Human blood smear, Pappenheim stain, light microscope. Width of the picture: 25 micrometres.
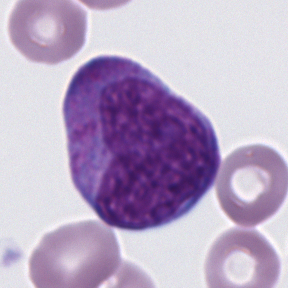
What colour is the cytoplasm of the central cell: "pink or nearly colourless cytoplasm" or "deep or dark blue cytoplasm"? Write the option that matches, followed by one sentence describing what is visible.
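Deep or dark blue cytoplasm. A band of deep blue-purple cytoplasm lies mainly on the left side.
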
